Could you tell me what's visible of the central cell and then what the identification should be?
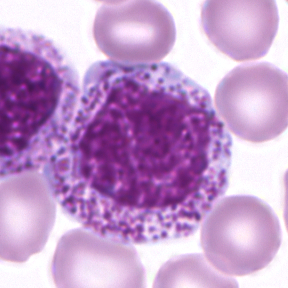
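The nucleus fills most of this cell, leaving a narrow-to-moderate rim of cytoplasm all round. Its chromatin is purple, with a fine, net-like pattern. Numerous dark purple granules sit in the cytoplasm on every side of the nucleus. So this is a myelocyte.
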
